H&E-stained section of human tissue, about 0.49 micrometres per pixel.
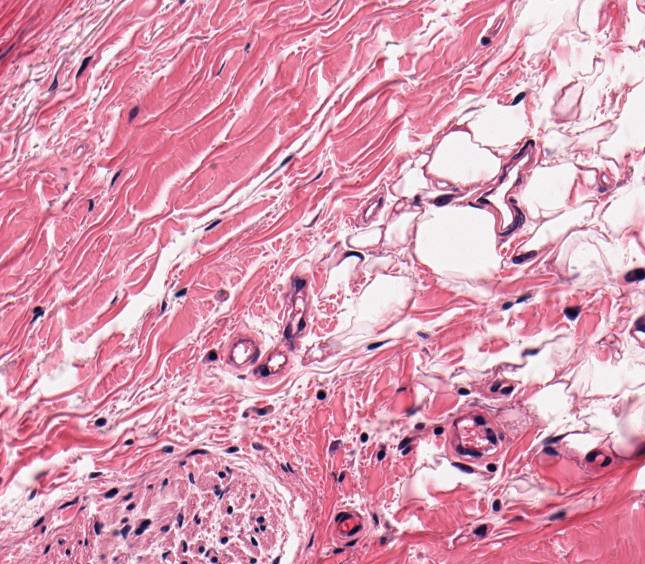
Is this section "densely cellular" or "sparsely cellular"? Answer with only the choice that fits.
Sparsely cellular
